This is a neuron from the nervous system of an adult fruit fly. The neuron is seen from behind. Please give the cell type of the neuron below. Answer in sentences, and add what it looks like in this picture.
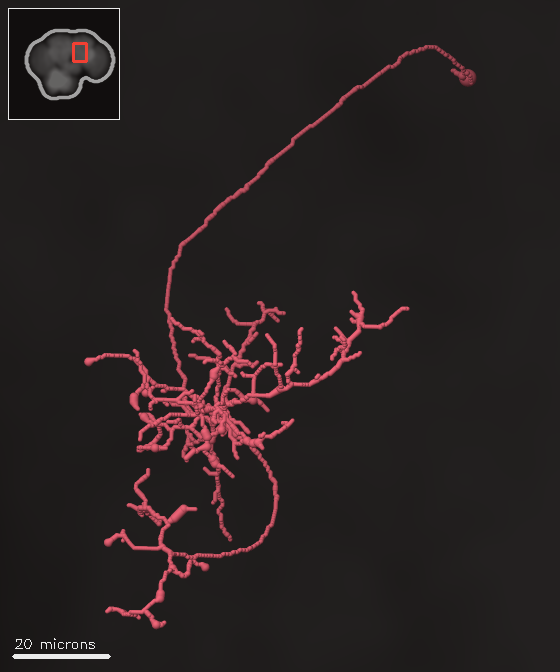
It is of cell type PS022. Its broad class is central-brain intrinsic neuron. By the scale bar it is about 120 microns tall in this view. The picture shows dozens of branch ends.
